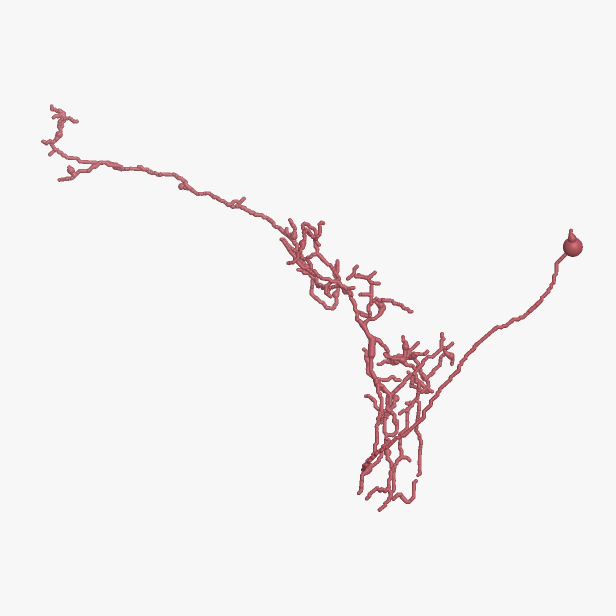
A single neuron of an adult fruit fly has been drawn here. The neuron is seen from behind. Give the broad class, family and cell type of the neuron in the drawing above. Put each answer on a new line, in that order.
central-brain intrinsic neuron
hemilineage VPNp&v1_posterior
CB2922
